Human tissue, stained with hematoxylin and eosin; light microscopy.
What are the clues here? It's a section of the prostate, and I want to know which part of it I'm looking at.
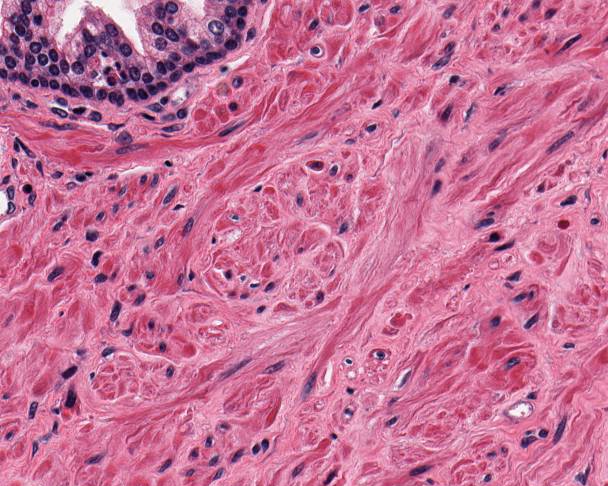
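Look at the bulk of the field: it is fibromuscular stroma, dense and pink. Only the top-left corner has epithelium, with an empty white lumen above it. Smooth muscle bundles cut lengthwise run mostly diagonally, with elongated, dark, spindle-shaped nuclei.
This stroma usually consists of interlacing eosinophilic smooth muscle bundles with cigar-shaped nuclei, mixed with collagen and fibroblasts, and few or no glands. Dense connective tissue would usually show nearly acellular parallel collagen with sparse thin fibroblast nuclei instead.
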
